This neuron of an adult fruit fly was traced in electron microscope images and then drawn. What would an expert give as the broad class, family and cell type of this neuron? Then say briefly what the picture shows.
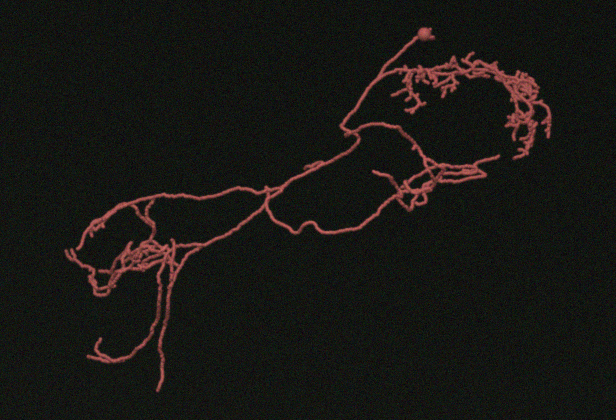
It is a central-brain intrinsic neuron. Its family is CRZ. Its cell type is CRZ02. The picture shows dozens of branch ends. As drawn here it is wider than it is tall.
